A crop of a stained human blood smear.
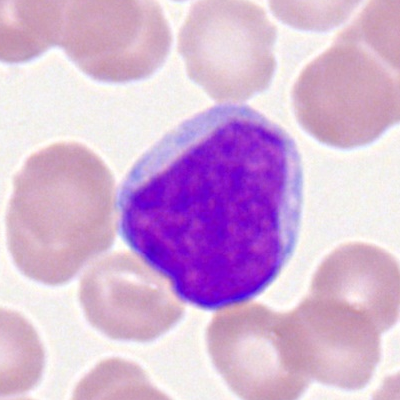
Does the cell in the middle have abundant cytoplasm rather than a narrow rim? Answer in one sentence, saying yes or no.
No, the cell has scant cytoplasm instead of a broad area.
